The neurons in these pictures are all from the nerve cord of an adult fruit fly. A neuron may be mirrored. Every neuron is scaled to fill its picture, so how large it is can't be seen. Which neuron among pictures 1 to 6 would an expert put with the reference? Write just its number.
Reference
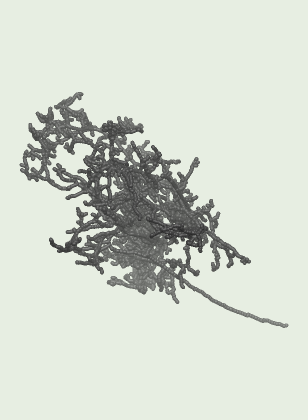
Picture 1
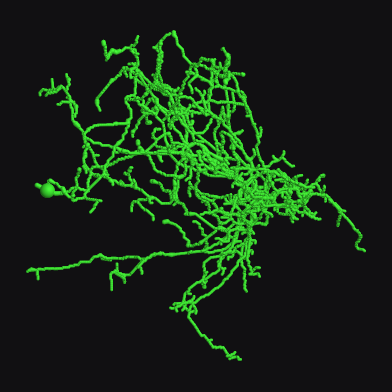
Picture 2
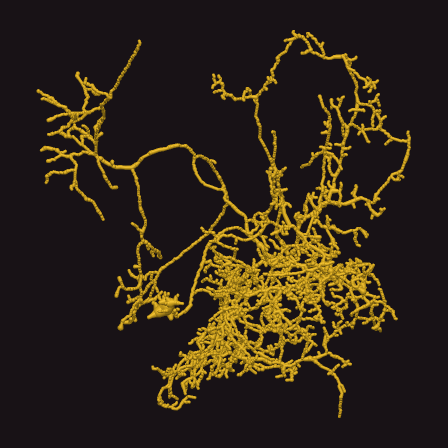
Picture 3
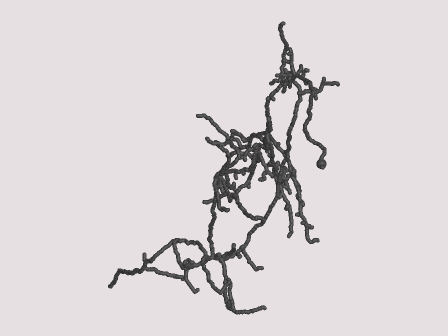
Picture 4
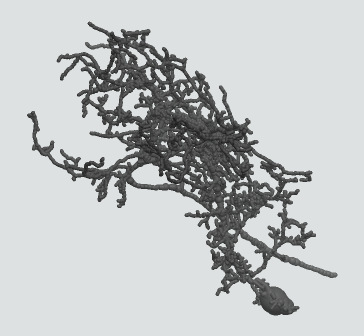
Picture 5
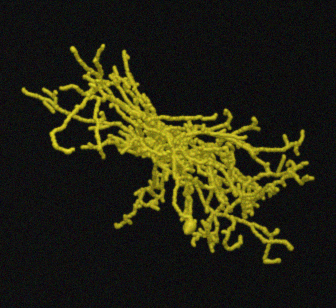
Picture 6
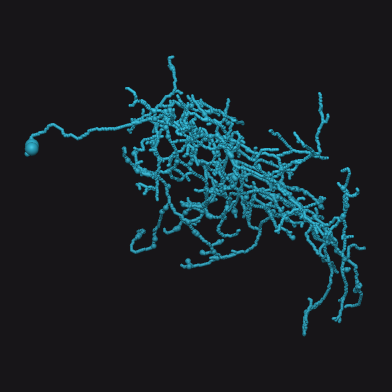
4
